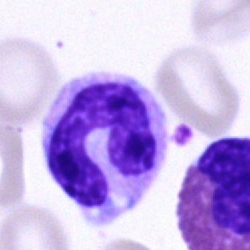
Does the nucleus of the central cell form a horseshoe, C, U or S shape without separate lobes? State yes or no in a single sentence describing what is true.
Yes, what the nucleus forms is a curved band, not a set of separate lobes.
